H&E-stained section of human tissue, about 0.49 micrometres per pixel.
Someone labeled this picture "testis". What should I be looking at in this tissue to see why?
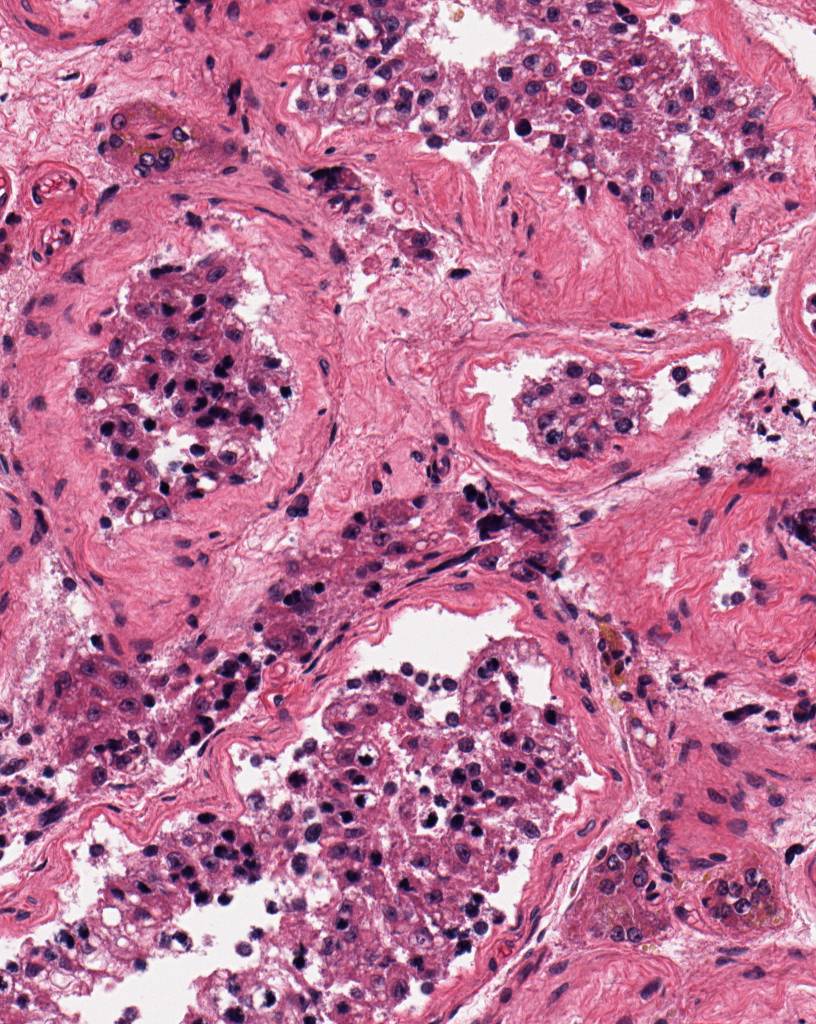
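Tissue: testis. Rounded and irregular cell nests make up the field, each enclosed by a thick pink fibrous wall. The walls are broad, layered, wavy eosinophilic collagen with scattered flattened spindle nuclei.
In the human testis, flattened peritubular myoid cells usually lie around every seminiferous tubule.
With the name: the flattened spindle nuclei in the walls. Some cells within the nests contain small clear cytoplasmic vacuoles.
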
